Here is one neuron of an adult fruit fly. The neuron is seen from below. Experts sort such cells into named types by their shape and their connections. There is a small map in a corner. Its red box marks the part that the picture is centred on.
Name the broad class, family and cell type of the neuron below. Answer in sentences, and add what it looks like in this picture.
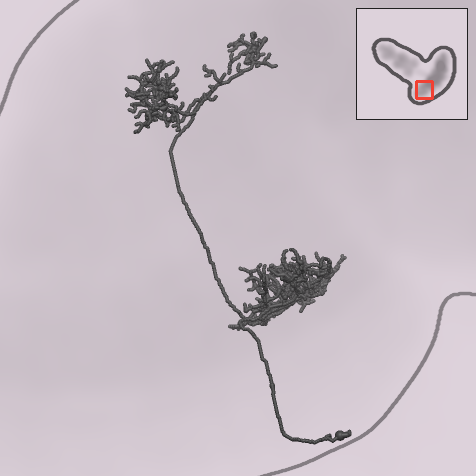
This is an optic-lobe intrinsic neuron. Its family is TmY. It is of cell type TmY16. Its cell body lies at the lower right of the picture. Dozens of branch ends can be seen.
